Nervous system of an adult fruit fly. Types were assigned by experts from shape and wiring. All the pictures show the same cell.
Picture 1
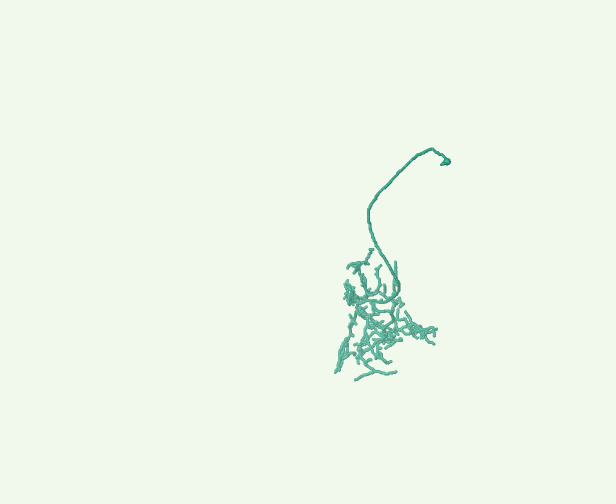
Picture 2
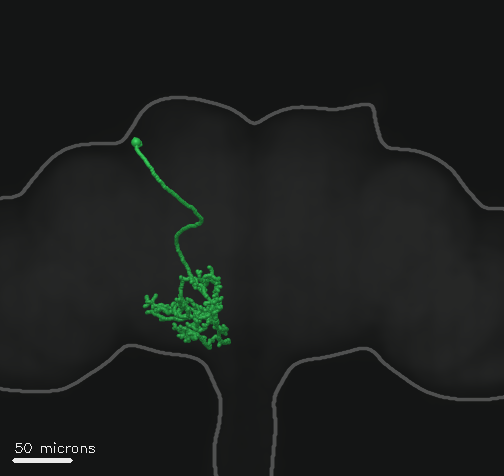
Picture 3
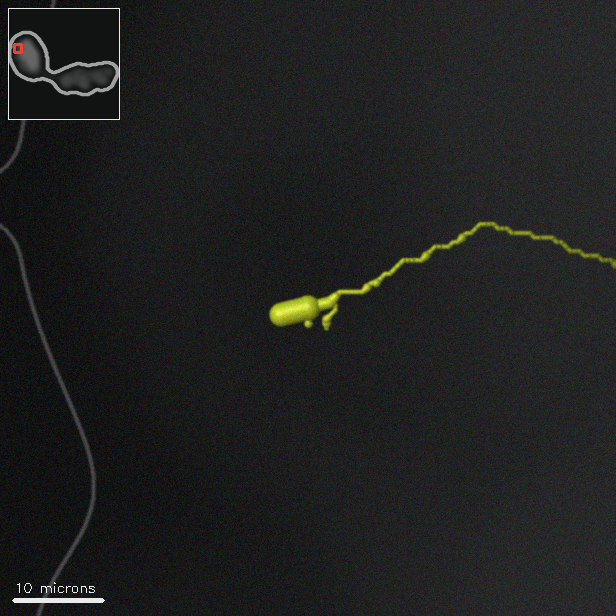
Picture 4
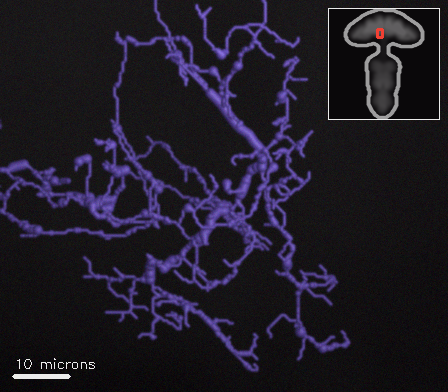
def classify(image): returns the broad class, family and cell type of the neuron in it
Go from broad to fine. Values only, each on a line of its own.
central-brain intrinsic neuron
hemilineage WEDd1
PS042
